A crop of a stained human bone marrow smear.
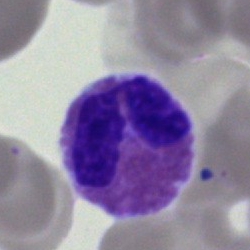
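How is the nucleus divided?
Into two large lobes, split by a pale cleft running down from the top.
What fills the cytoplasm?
Fine pinkish granules, throughout the pinkish-lilac cytoplasm in the lower right of the cell.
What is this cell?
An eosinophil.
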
